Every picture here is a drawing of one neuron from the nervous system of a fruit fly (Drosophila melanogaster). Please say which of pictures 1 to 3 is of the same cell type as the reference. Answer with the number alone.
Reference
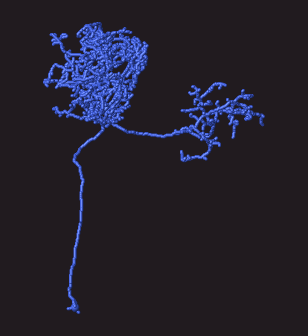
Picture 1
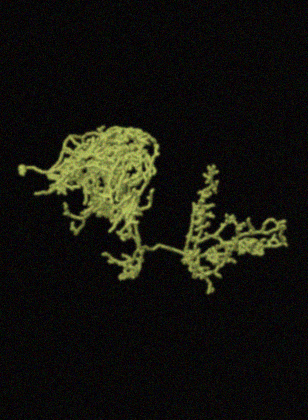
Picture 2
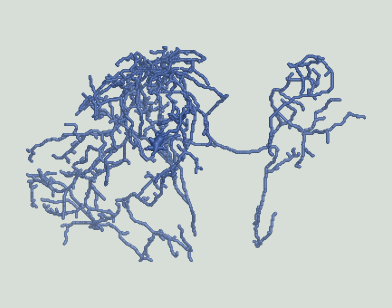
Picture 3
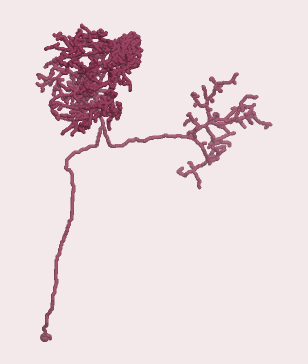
3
